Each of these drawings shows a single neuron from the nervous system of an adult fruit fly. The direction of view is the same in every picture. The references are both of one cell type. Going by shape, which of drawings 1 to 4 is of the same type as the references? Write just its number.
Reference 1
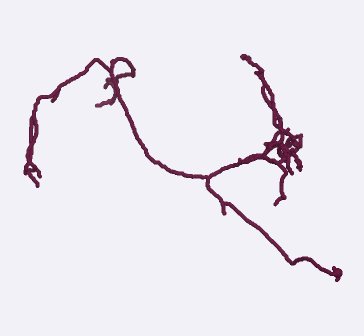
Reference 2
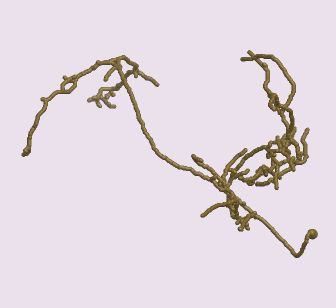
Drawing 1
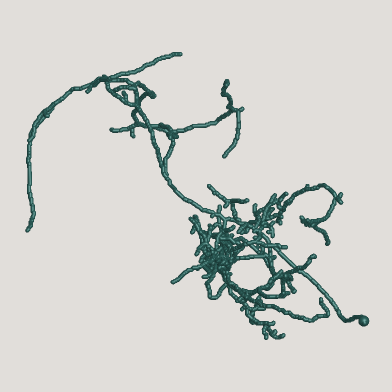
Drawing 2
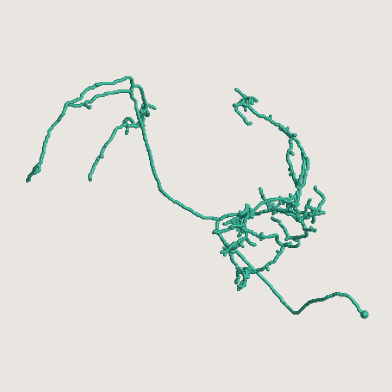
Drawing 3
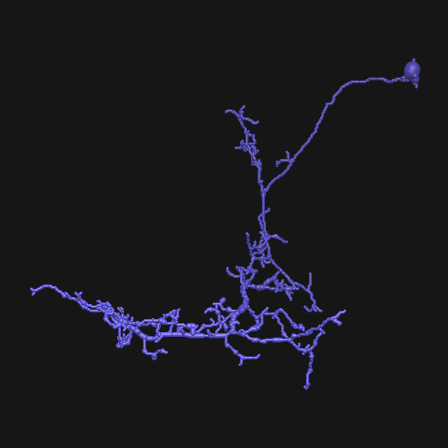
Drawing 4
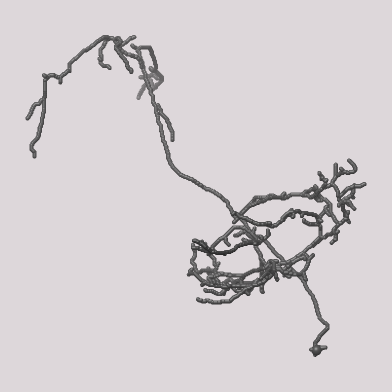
2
